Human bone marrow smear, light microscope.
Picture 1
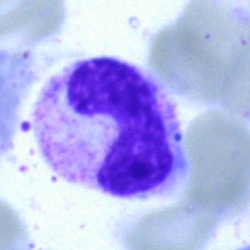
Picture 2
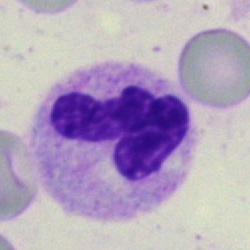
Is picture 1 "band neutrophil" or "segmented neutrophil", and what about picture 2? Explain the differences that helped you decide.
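Picture 1 shows the band neutrophil; picture 2 shows the segmented neutrophil. Nucleus: in picture 1, a thick curved band bent into a C with its hollow facing left; in picture 2, lobed and stretching horizontally across the middle of the cell. Cytoplasm: pale pink, filling the cell's left part, in picture 1; abundant and pale pinkish-lilac in picture 2. Granules: fine pink-violet and scattered in picture 1, fine and evenly scattered in picture 2.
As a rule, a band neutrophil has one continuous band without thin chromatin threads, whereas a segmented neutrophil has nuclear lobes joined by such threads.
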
